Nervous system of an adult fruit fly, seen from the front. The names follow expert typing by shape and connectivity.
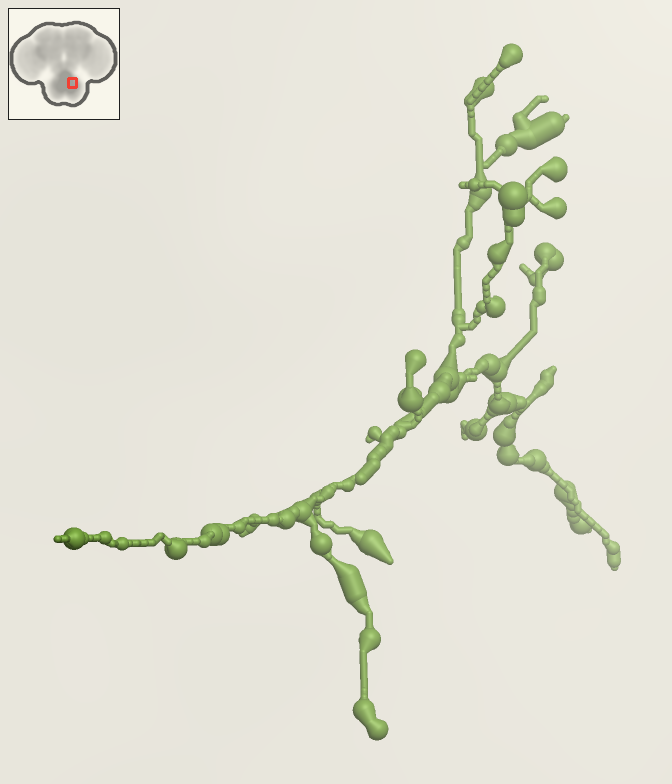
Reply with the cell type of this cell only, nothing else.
DNge174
